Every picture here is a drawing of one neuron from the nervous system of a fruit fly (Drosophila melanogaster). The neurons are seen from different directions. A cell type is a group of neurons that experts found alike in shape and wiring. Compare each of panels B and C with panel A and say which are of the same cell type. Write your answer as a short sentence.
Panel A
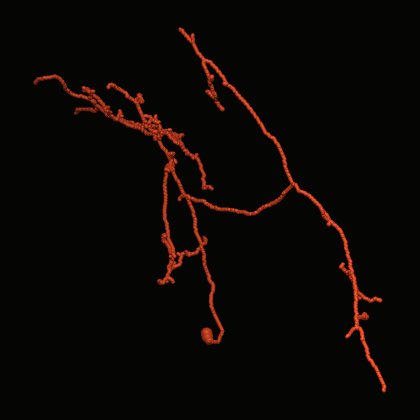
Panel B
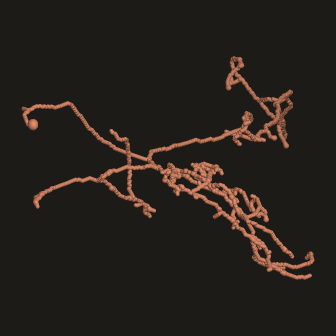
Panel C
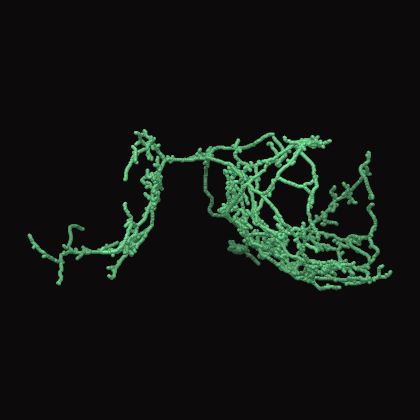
Panel B is of the same cell type.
